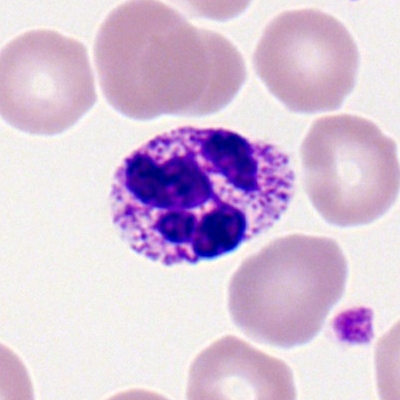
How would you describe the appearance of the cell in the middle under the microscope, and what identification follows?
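Its outline's roughly oval, a bit wider than it is tall. The nucleus breaks into several separate lobes, with dense, dark purple chromatin, and the granules don't hide those lobes. That's a segmented neutrophil.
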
